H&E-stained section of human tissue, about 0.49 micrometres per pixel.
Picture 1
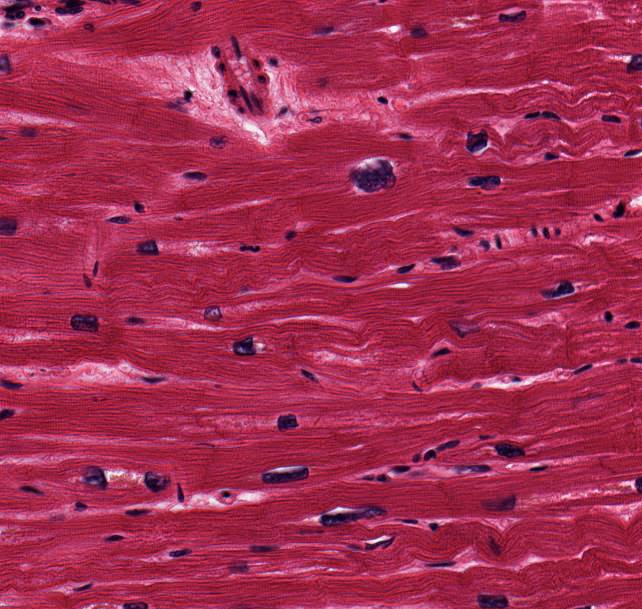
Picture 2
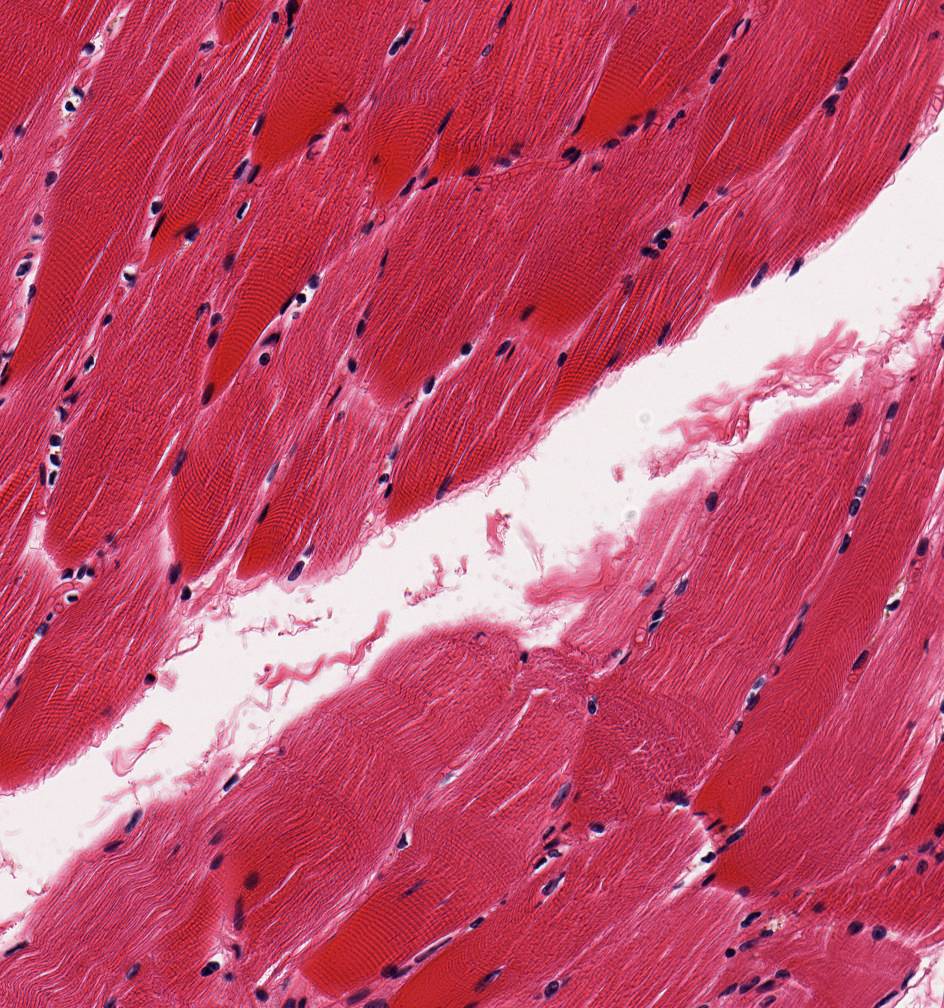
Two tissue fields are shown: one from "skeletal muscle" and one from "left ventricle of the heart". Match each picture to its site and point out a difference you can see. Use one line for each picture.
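The field in picture 1 comes from the left ventricle of the heart. The oval muscle cell nuclei lie centrally within the fibres.
The field in picture 2 comes from the skeletal muscle. The fibre nuclei are dark, elongated and lie at the edges of the fibres rather than in their centres.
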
